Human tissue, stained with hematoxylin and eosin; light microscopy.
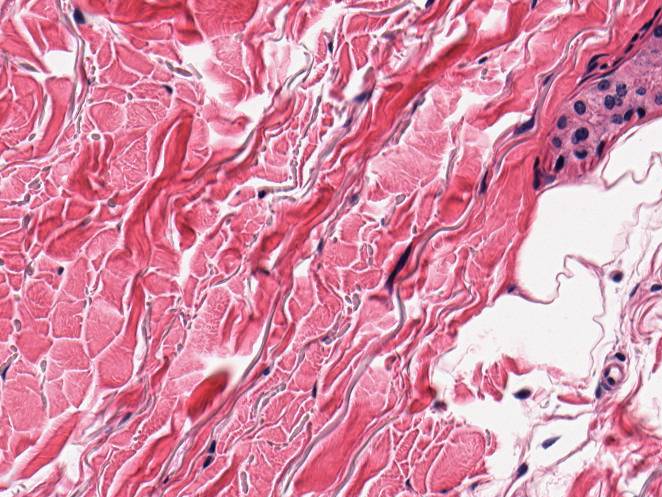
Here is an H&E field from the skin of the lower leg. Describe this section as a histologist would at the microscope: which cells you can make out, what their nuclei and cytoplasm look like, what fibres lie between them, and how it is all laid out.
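Closely packed pink fibres fill most of the field, with a large empty space at lower right. Through the centre, elongated fibres run diagonally from lower left to upper right; toward the left, many are cut across as polygonal pink profiles. Nuclei between fibres are sparse, dark and elongated.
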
